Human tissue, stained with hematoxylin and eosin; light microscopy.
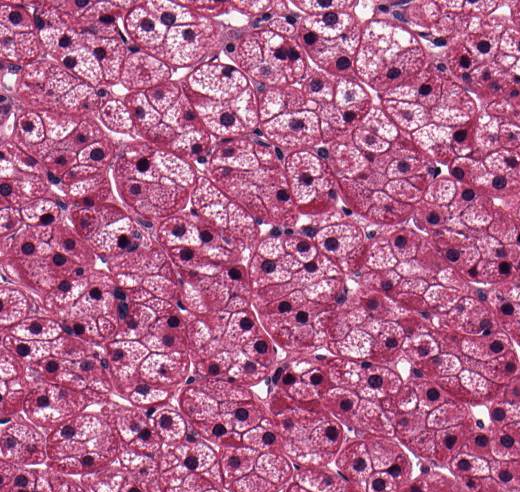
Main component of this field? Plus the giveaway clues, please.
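Zona fasciculata of the adrenal gland. Cytoplasm pale pink, finely vacuolated, foamy.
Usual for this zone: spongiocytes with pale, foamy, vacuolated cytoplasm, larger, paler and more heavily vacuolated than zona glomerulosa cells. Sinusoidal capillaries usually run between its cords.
Here, only narrow slit-like capillary spaces run between the cell groups. Cells grouped in nests and short cords, thin partitions between; cell borders sharply outlined throughout.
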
